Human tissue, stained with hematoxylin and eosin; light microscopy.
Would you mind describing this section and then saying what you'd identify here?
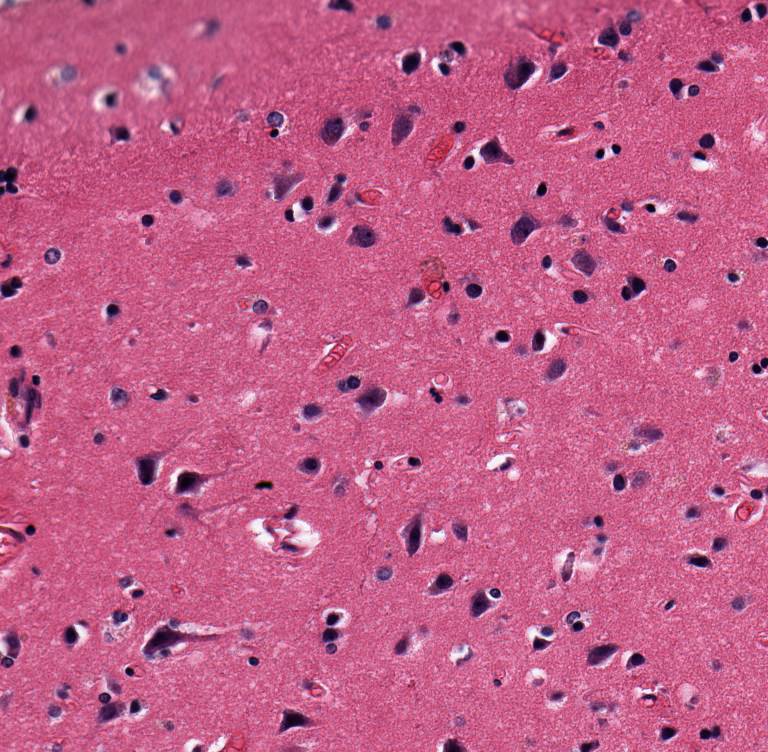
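Background: finely granular and pink, with cells scattered singly rather than grouped into structures. Neuronal cell bodies: angular, darkly stained, with tapering processes. Small round dark nuclei with little visible cytoplasm outnumber these. Capillaries: thin-walled, containing bright red erythrocytes. Name: cerebral cortex.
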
